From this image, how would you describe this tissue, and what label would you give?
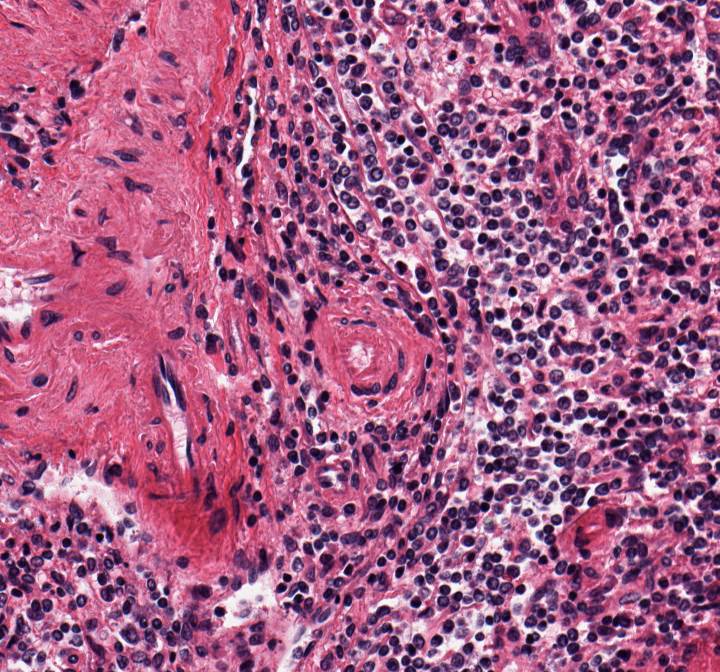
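Densely packed small round cells fill the right and lower field; pink fibrous tissue occupies upper left. These cells are lymphocytes: small, round, dark nuclei, scant cytoplasm. Near the centre, flattened cells form a concentric whorl around a pink core. Between the pink tissue and lymphocytes, a band of spindle cells with elongated nuclei runs roughly top to bottom, curving around the whorl. This is spleen.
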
